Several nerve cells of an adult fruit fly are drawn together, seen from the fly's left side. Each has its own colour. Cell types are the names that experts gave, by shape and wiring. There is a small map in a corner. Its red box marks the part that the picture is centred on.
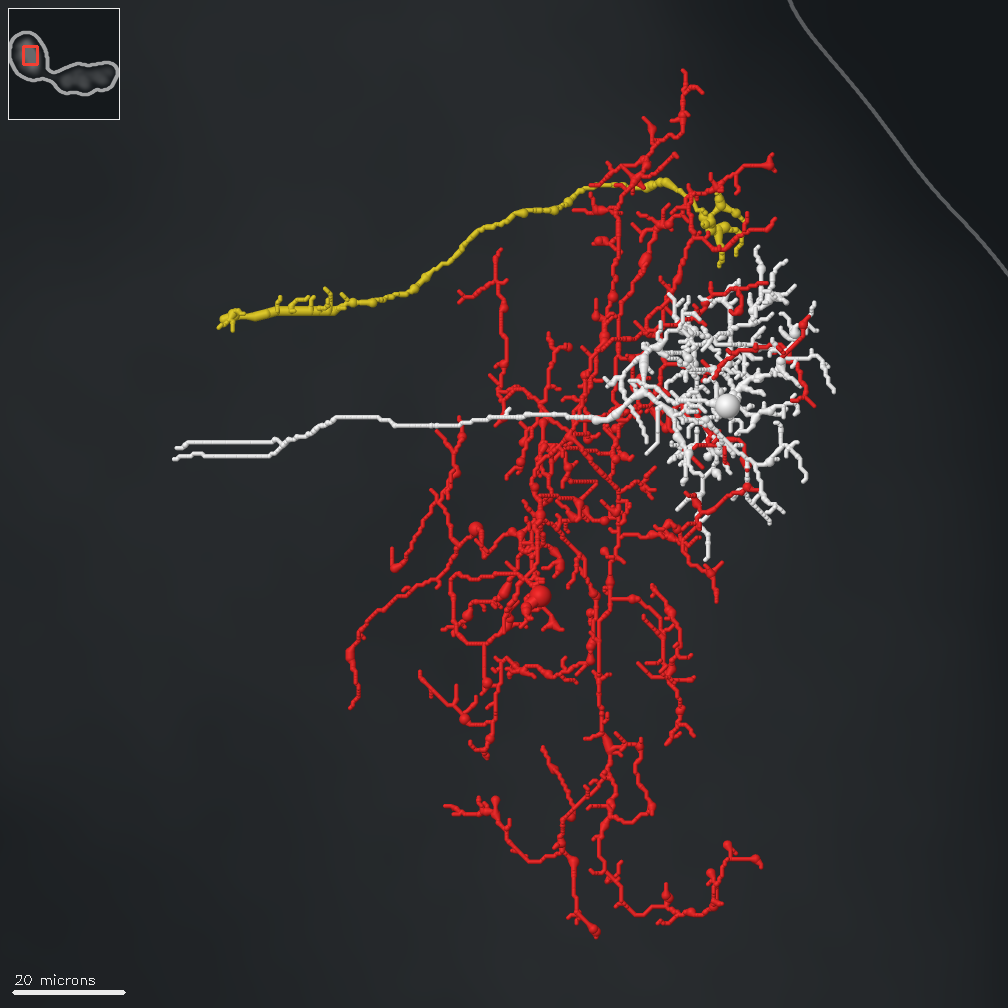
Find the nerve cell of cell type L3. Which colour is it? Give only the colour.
yellow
